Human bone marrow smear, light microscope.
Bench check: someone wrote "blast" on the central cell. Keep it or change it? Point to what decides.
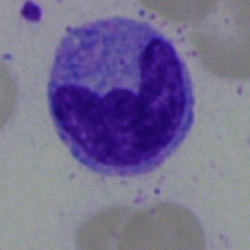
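The cell has a round, smooth outline. The nucleus is curved like a horseshoe along the bottom and up the right side, its concave side facing the upper left, where the cytoplasm is widest. No nucleoli are visible, and the cytoplasm is pale lilac-blue.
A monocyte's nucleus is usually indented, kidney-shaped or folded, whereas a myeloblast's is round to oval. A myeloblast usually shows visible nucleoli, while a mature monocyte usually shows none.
Both the curved nucleus and the absent nucleoli therefore count for monocyte and against blast. The cell is a monocyte, not a blast.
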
